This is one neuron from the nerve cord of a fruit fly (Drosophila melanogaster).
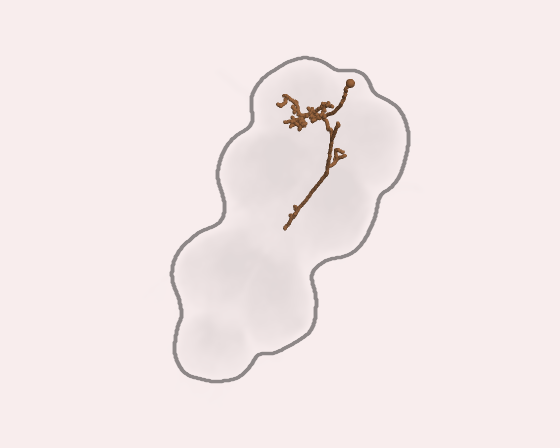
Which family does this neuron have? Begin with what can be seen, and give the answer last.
As drawn here it is taller than it is wide. Its broad class is ascending neuron. The family is hemilineage 10B.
